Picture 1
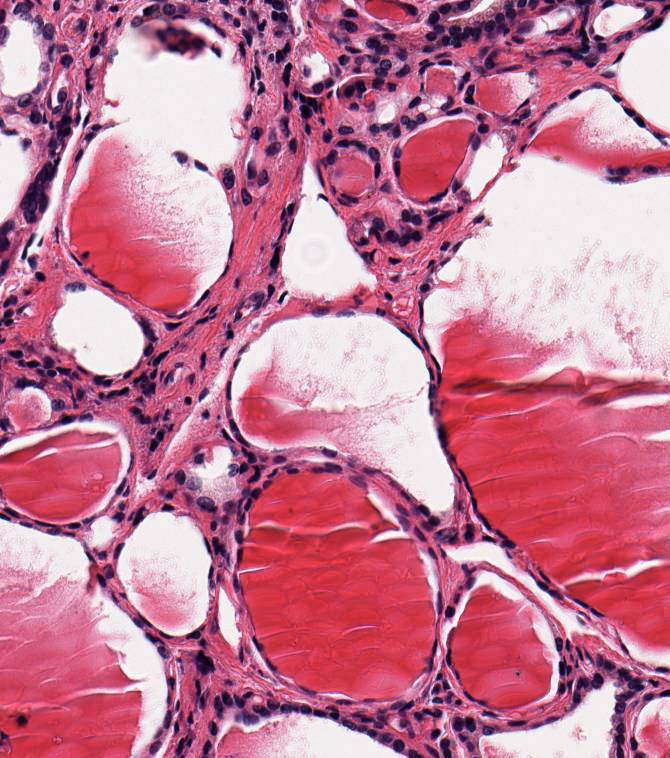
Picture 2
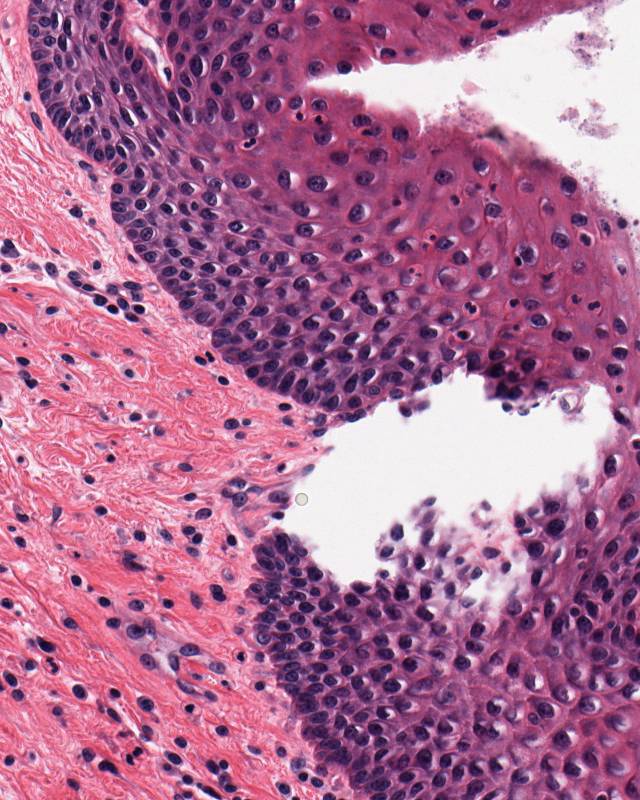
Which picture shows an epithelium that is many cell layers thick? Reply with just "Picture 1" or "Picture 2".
Picture 2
